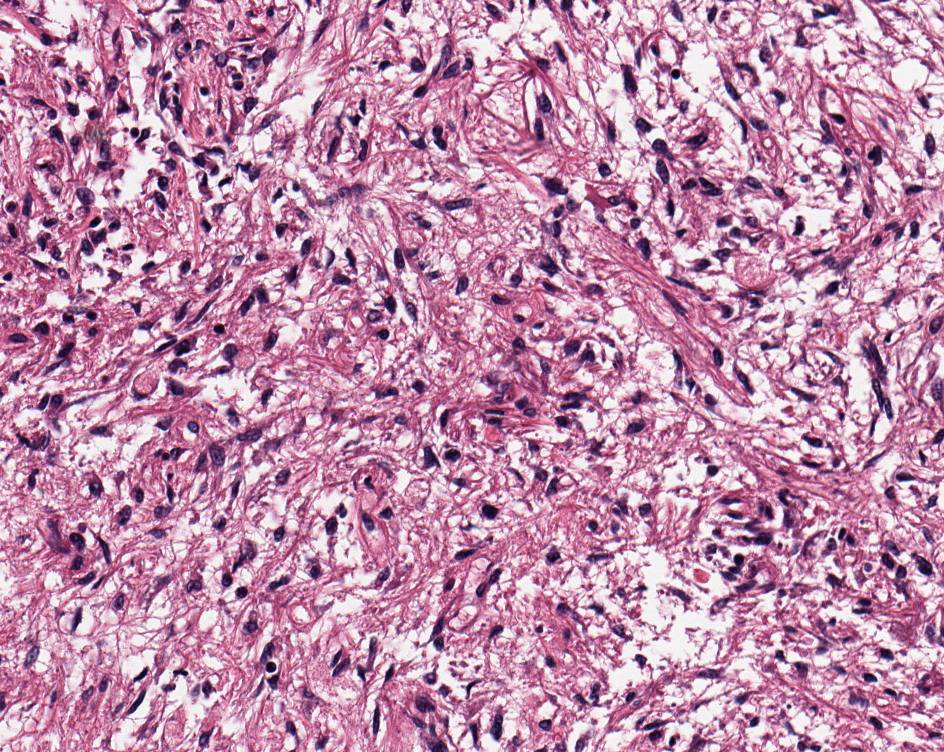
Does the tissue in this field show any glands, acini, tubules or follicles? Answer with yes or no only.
No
